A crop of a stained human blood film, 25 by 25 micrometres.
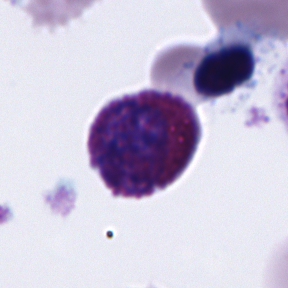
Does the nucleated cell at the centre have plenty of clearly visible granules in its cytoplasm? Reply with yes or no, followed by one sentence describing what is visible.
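Yes. Coarse dark purple granules fill the whole cell.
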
